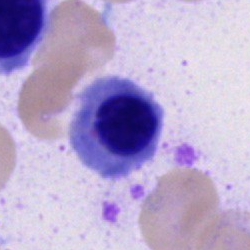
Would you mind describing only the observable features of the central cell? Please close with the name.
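Look first at the nucleus: its chromatin is dense and stains very dark purple, and you will find no nucleoli in it. Around it runs a moderate rim of blue cytoplasm, widest on the lower-left side. That cytoplasm shows no visible granules. This cell is an erythroblast.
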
